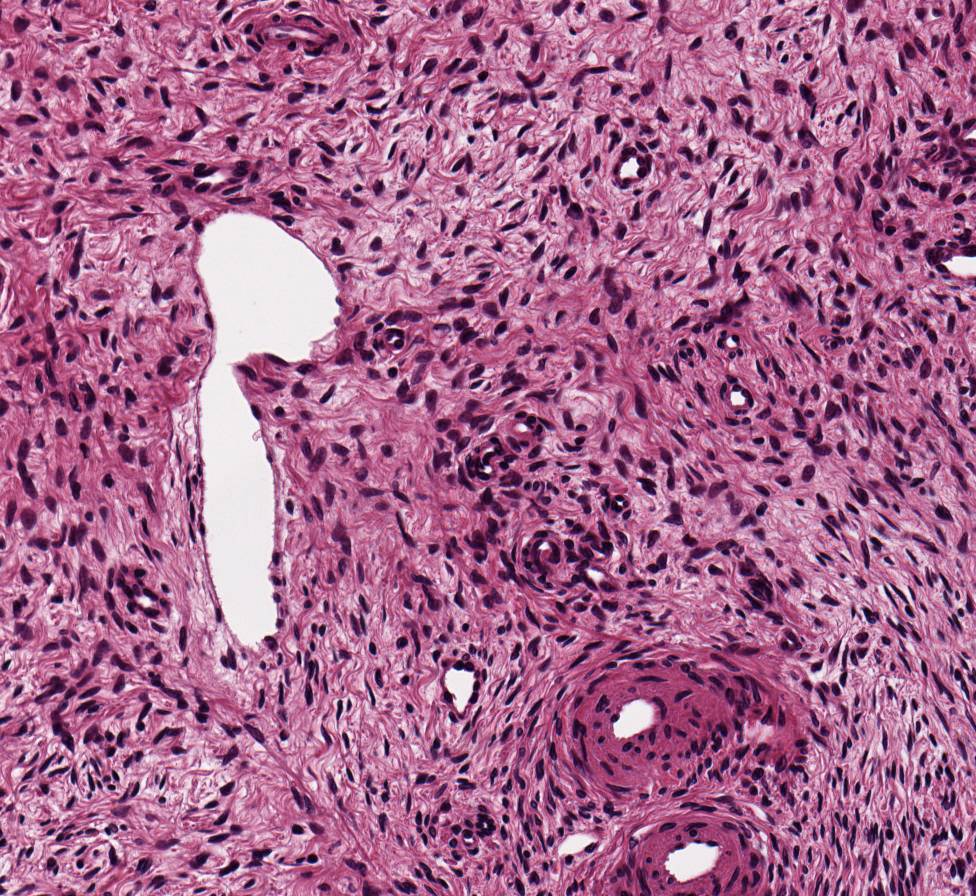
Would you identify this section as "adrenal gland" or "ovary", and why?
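I'd call this ovary. The whole field is densely cellular spindle-cell stroma, with dark, elongated spindle to oval nuclei and scant, ill-defined cytoplasm, and the cells run in short swirls rather than one long parallel sweep.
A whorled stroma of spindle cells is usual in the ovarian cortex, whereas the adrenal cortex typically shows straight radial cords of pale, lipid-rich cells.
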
